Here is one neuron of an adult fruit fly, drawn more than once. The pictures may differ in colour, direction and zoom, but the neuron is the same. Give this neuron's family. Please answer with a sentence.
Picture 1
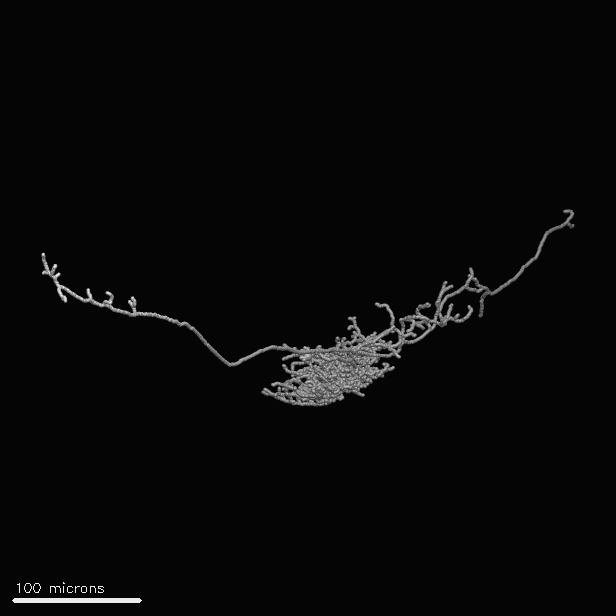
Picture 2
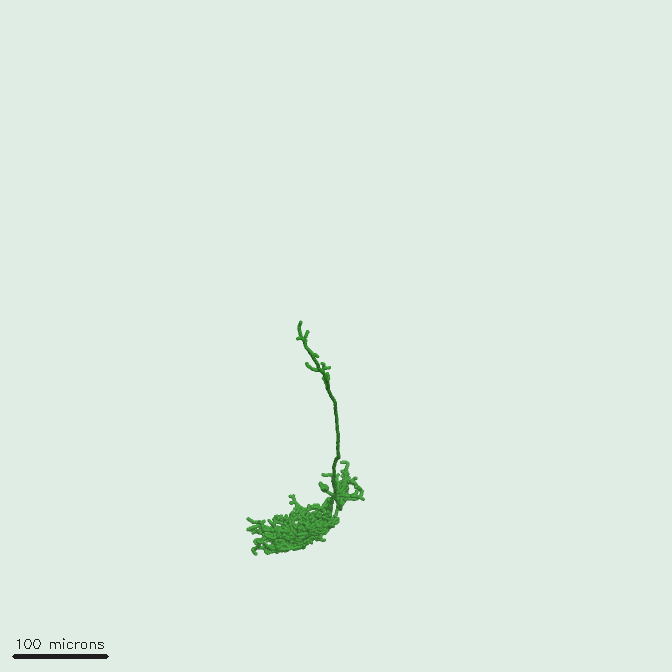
The family is hemilineage 17A.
